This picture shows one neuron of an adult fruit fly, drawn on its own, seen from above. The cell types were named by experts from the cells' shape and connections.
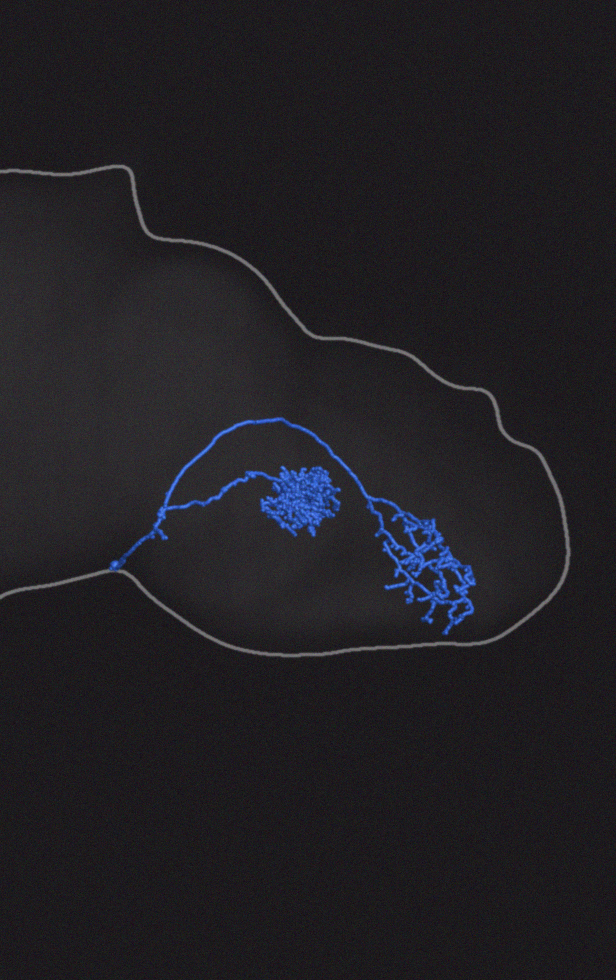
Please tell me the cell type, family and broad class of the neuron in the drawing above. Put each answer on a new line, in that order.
MeLo14
MeLo
optic-lobe intrinsic neuron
